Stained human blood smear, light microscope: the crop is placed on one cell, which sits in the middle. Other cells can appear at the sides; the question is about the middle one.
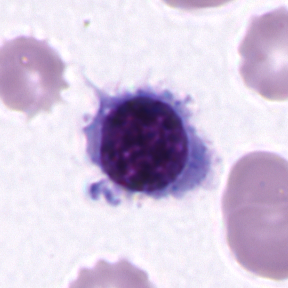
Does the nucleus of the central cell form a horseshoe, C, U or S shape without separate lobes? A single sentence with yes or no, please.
No, the nucleus is compact and round or oval rather than band-shaped.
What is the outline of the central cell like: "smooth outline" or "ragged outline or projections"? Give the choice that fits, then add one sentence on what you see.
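Ragged outline or projections. The cell outline bears many fine, hair-like projections.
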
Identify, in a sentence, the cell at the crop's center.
The cell at the heart of this crop is a plasma cell.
